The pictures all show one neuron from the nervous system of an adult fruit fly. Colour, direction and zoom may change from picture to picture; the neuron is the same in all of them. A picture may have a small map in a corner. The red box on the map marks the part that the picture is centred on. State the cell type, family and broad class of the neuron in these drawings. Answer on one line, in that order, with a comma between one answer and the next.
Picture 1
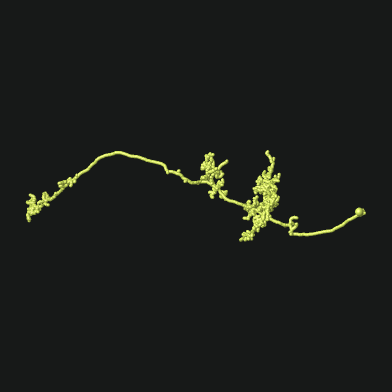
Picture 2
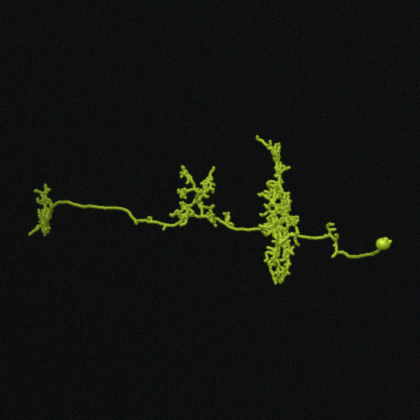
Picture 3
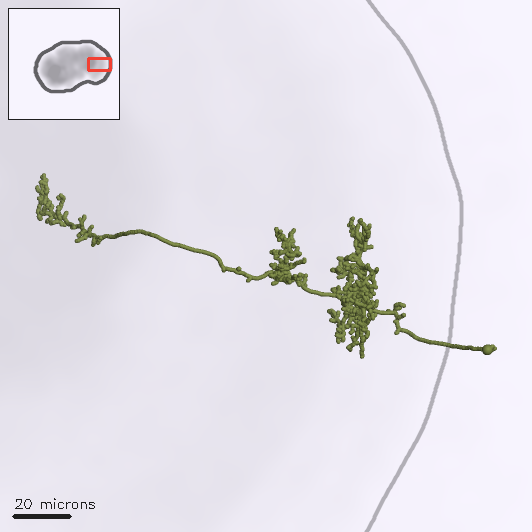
Tm16, Tm, optic-lobe intrinsic neuron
